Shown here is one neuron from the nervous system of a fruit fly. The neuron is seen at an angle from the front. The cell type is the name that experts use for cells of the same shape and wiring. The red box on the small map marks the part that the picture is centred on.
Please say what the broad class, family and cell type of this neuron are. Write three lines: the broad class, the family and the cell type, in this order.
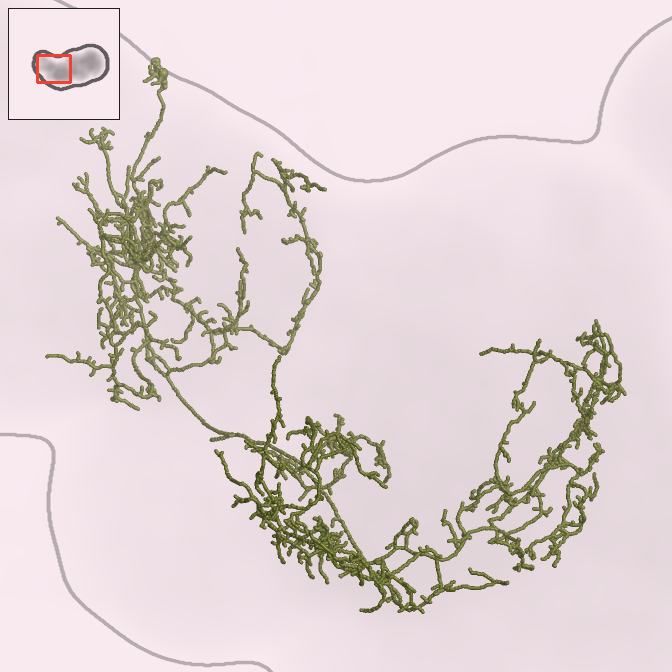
nerve-cord intrinsic neuron
hemilineage 05B
IN05B016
